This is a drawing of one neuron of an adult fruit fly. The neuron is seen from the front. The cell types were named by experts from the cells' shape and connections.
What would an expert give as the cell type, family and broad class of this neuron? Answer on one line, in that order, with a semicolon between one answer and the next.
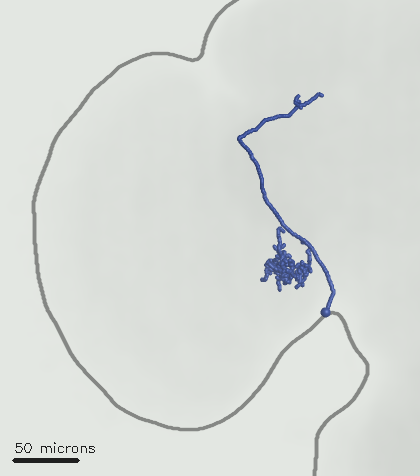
LC24; LC; visual projection neuron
